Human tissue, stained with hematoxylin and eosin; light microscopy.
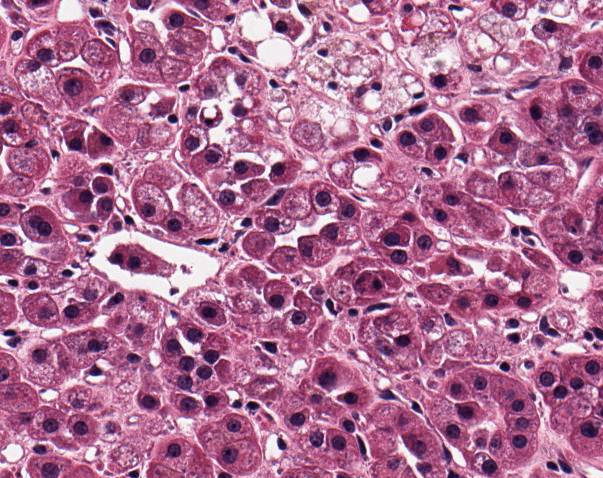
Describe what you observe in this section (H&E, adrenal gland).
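Most cells show a round, centrally placed nucleus with a prominent dark nucleolus, and several, scattered across the field, contain two nuclei. Small, dark, flattened nuclei sit along the narrow spaces between the cell cords. A group of cells with clear vacuoles in their cytoplasm lies in the upper middle to upper right.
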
